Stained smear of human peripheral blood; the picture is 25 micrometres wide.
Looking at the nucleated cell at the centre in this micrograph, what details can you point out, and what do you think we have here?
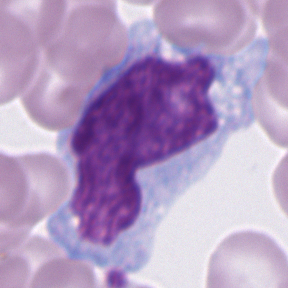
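Irregular outline; cytoplasmic margins ragged and uneven. Cytoplasm abundant, pale grey-blue. Small clear vacuoles scattered in cytoplasm, most visible on right side of cell. No coarse coloured granules. Monocyte.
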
